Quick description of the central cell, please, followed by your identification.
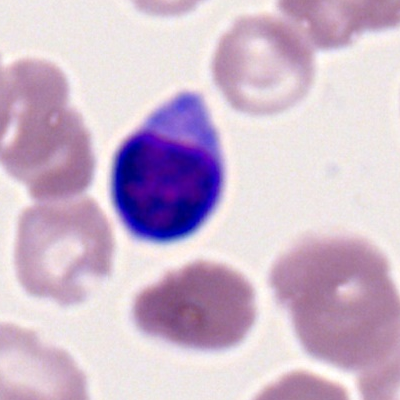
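The cell's outline narrows to a blunt point at the top. Its chromatin is dark purple and coarsely clumped. Scant cytoplasm forms a cap above the nucleus, and no vacuoles are seen in it. This cell is a lymphocyte.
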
